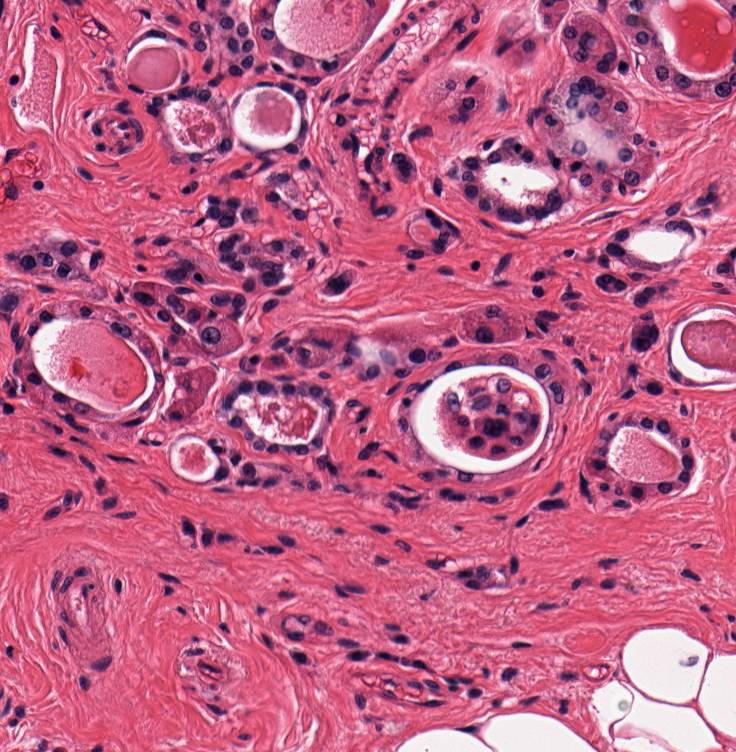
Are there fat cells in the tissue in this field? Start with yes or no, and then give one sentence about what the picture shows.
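Yes. A few adipocytes sit in the lower right corner.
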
